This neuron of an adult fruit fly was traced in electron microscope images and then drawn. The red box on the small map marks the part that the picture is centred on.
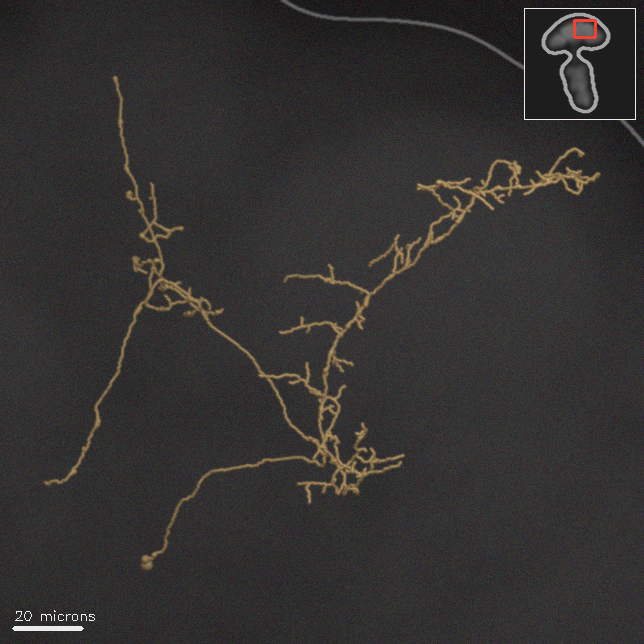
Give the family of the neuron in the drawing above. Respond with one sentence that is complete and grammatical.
For family, the neuron is given as hemilineage DM3_dorso_lateral.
